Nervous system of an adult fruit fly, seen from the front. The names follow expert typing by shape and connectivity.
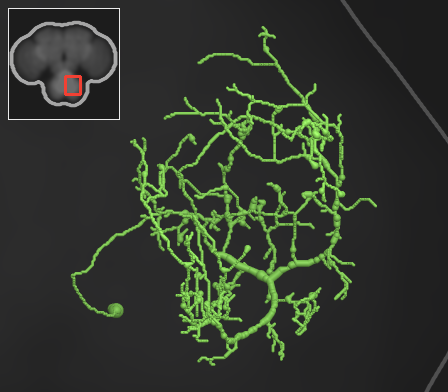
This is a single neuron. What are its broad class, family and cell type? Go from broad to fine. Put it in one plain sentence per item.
A nerve-cord intrinsic neuron of hemilineage 04B, type IN04B043_a.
